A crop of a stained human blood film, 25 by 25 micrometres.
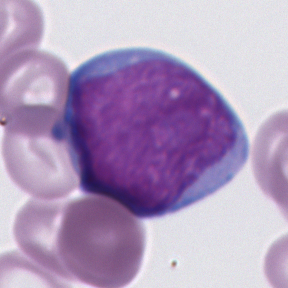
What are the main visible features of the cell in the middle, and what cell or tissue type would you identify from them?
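Outline: smooth and roughly rounded, though the contour is bluntly angular. Next, the nucleus: single, unlobed, and filling most of the cell. The cytoplasm, stained blue, is reduced to a narrow rim around it. Finally, the name: this cell is a myeloblast.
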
